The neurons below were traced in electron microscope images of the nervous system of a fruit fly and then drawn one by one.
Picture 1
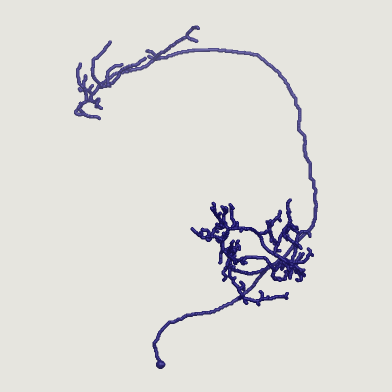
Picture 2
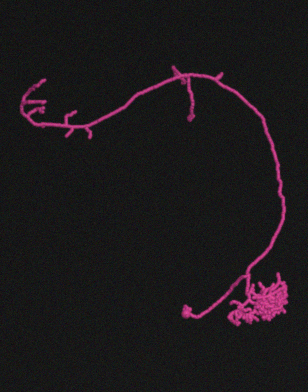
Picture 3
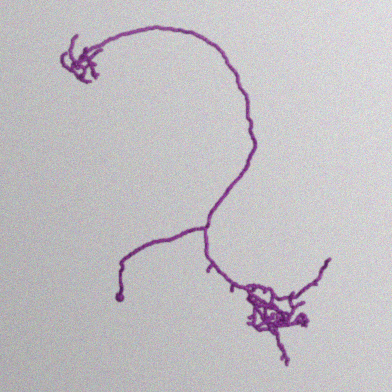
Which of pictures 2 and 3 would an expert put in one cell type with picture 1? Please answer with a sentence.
None of them is of the same cell type.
